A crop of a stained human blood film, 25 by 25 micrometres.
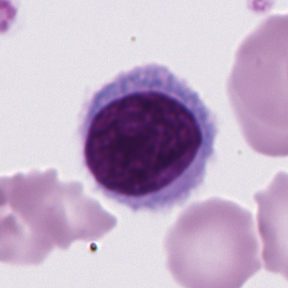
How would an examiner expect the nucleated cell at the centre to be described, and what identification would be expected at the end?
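Let me see: a single oval nucleus with no lobes, sitting off-centre nearer the lower-left edge. It is about 10 micrometres across in a cell of about 12 micrometres, and it fills about 60% of the cell's area. The chromatin looks dark purple and dense, blotchy in texture, while the cytoplasmic rim is widest above the nucleus. This one is a hairy cell.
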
